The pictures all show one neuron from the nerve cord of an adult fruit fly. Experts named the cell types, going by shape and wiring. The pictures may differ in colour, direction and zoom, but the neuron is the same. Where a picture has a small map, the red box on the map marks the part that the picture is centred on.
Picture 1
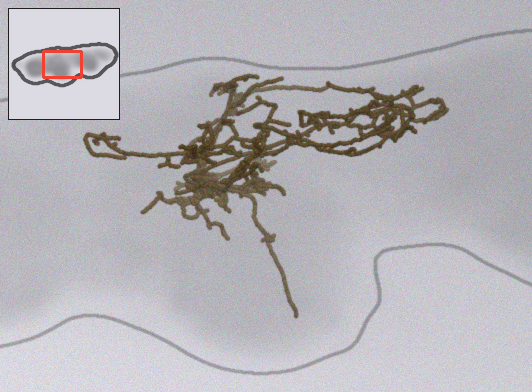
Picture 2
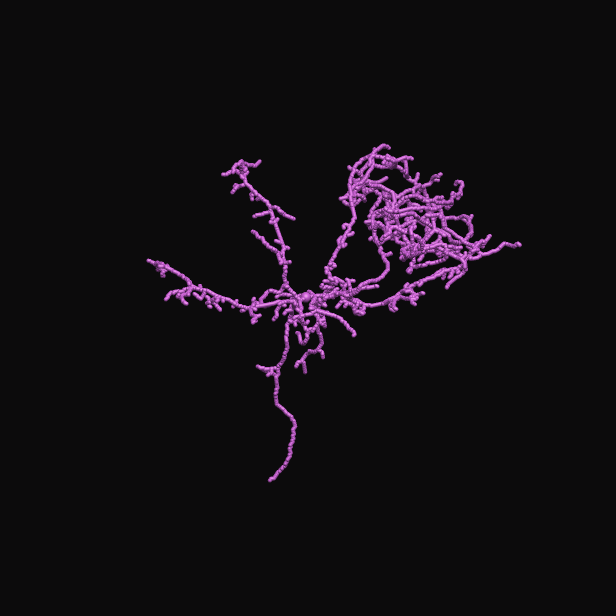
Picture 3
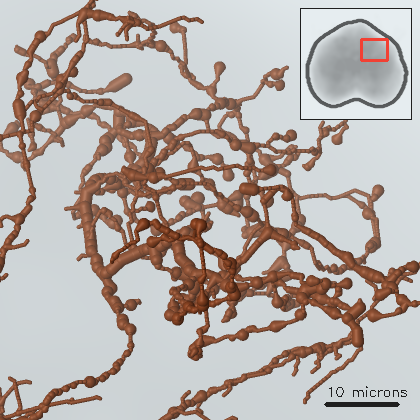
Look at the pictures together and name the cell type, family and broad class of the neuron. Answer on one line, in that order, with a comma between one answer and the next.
IN06B017, hemilineage 06B, nerve-cord intrinsic neuron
